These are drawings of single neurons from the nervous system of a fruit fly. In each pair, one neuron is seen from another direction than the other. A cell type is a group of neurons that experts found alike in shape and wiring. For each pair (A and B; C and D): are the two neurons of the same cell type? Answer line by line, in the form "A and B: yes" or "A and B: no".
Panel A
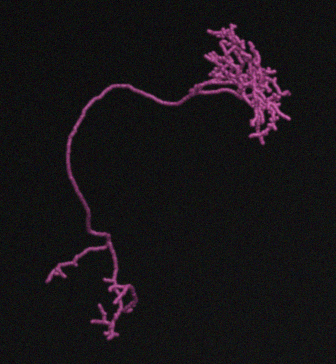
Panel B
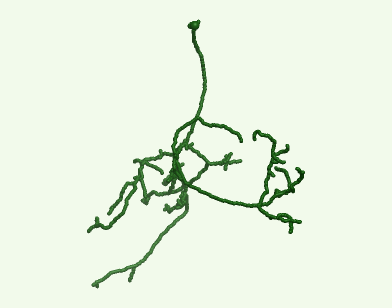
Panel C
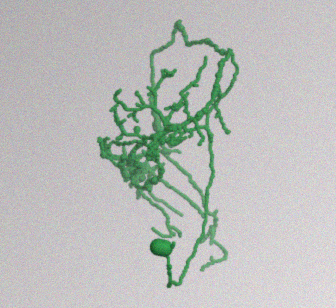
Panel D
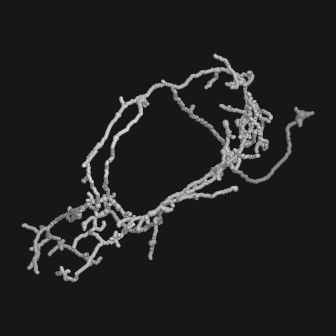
A and B: no
C and D: yes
